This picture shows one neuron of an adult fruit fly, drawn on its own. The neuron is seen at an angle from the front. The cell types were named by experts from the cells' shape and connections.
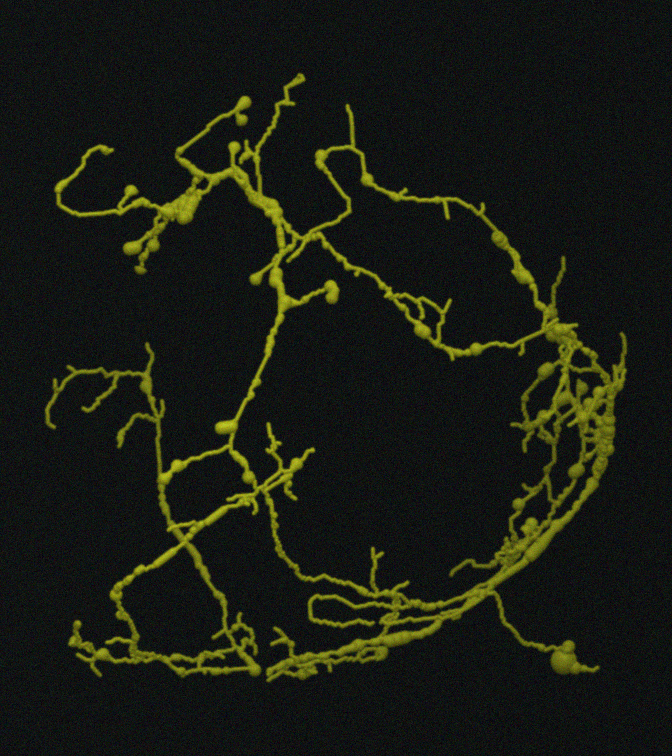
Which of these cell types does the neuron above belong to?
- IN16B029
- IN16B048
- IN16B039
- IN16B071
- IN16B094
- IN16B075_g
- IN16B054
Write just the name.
IN16B054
